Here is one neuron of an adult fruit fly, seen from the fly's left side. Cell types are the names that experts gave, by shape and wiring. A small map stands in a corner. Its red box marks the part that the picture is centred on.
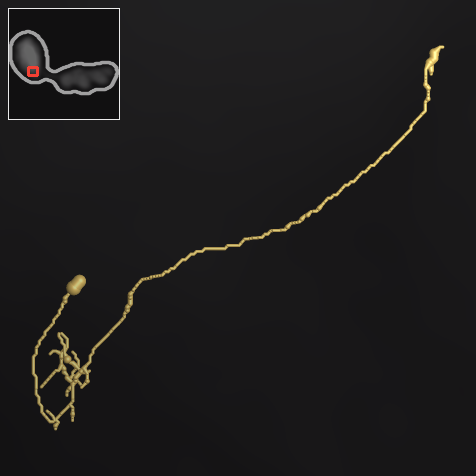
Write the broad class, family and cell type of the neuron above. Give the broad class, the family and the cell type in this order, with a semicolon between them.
optic-lobe intrinsic neuron; Tm; Tm9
